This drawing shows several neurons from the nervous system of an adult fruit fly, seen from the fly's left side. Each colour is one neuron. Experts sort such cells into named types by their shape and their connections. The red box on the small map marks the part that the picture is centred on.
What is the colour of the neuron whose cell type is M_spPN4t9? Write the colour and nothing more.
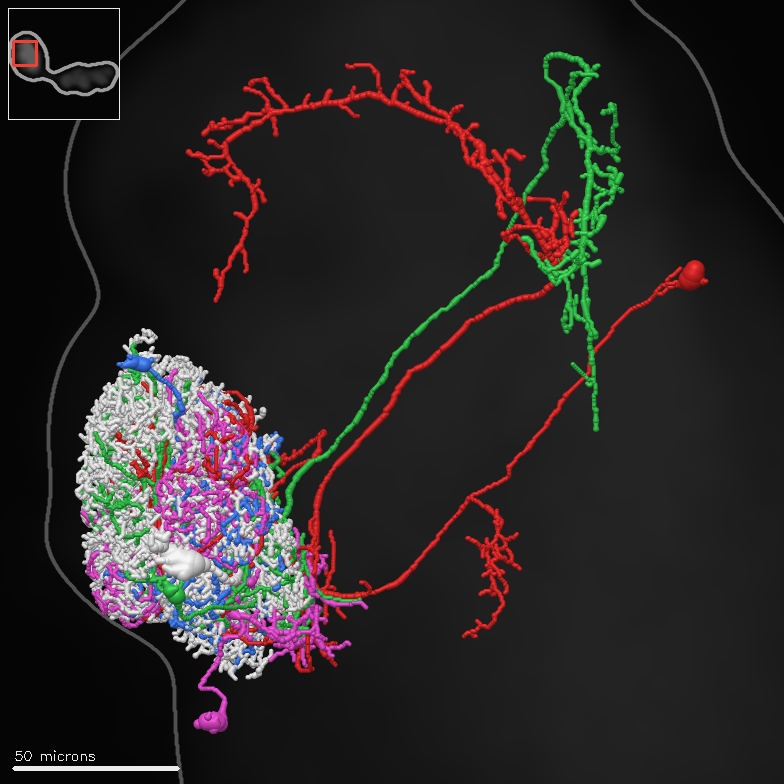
red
